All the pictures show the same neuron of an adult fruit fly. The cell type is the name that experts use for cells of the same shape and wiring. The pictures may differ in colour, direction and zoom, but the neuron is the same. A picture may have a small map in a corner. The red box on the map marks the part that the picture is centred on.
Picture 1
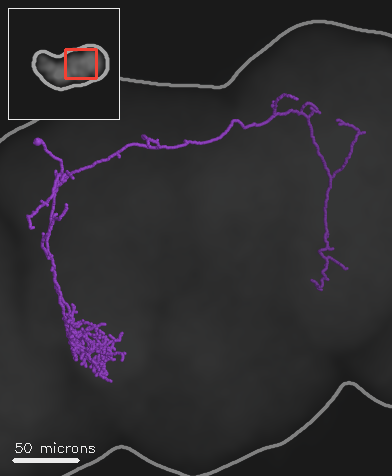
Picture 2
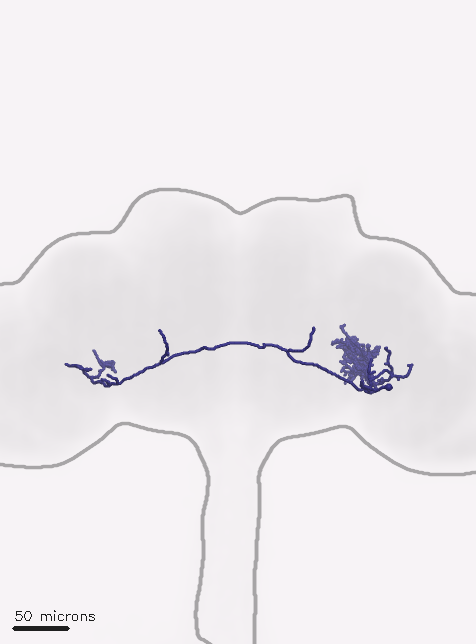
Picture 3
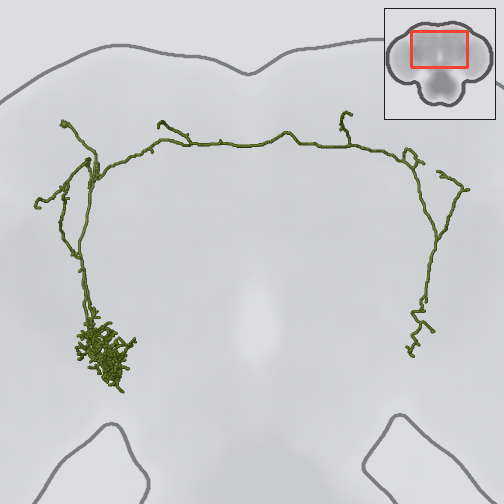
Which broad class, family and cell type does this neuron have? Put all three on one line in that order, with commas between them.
central-brain intrinsic neuron, hemilineage LHp2, WED093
